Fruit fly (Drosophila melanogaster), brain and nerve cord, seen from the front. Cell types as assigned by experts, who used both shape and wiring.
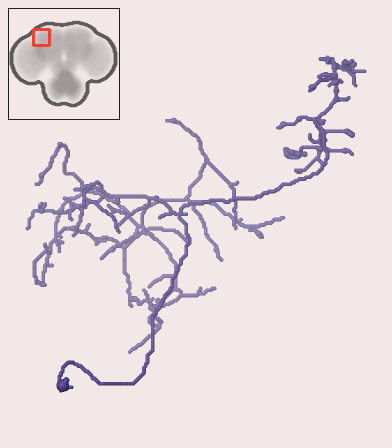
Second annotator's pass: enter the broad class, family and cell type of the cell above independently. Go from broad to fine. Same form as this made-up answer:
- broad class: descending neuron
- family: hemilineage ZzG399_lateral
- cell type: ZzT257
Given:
- broad class: central-brain intrinsic neuron
- family: hemilineage LHa1
- cell type: LHAV6a7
